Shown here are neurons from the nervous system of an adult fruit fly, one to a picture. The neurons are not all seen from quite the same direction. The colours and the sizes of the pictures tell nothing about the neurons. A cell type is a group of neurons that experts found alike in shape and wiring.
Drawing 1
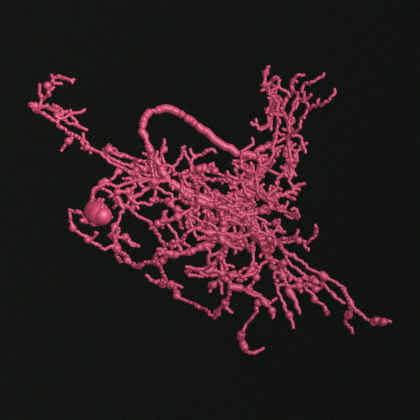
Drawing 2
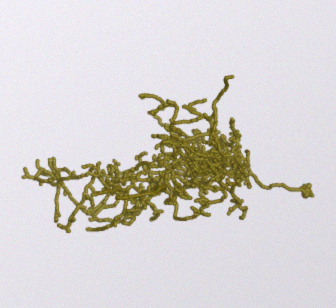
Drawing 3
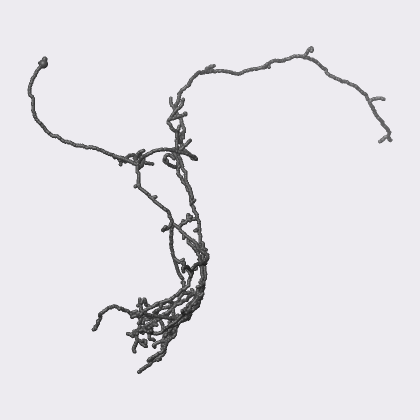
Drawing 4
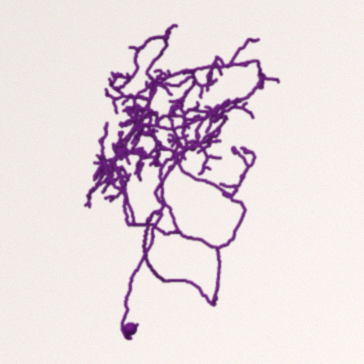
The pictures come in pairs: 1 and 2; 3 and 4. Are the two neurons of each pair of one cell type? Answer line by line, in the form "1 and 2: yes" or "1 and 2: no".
1 and 2: yes
3 and 4: no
